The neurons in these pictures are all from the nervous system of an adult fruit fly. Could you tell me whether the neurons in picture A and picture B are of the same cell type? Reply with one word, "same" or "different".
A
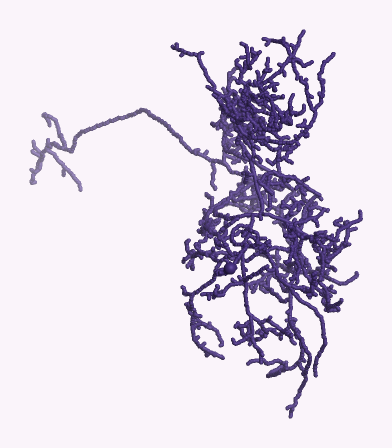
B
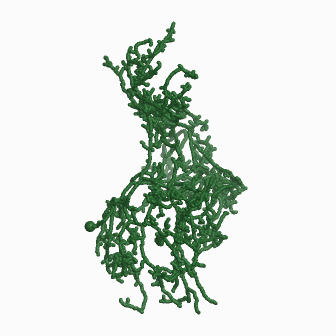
same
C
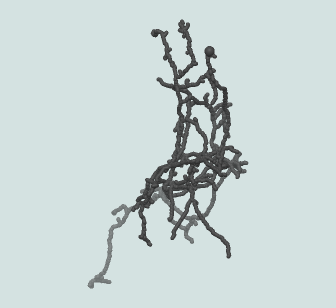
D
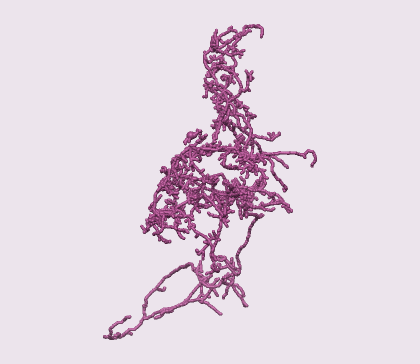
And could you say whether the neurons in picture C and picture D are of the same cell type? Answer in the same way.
different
